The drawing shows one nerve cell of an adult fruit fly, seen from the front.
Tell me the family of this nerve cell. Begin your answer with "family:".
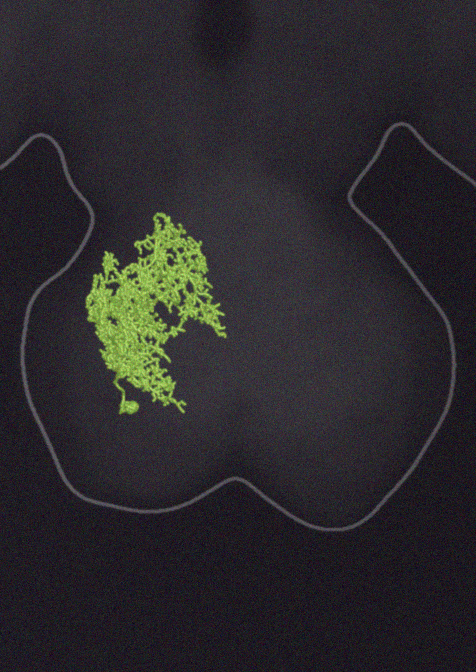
family: hemilineage 08A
